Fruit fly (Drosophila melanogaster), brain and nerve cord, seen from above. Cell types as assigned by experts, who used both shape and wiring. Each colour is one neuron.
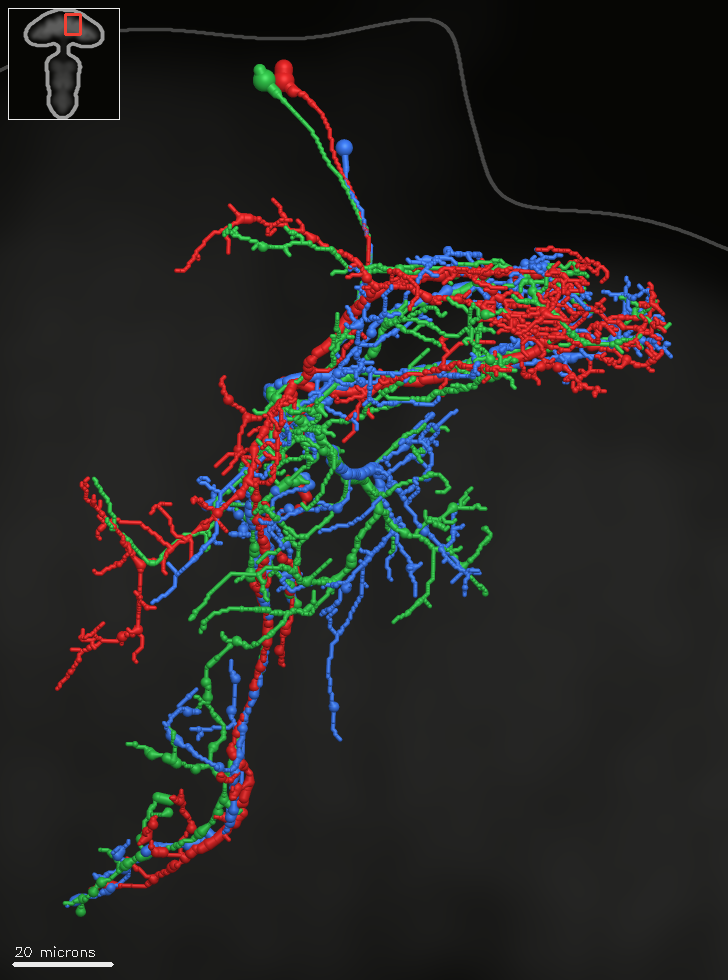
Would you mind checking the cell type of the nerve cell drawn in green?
LAL028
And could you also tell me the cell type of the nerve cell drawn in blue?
LAL027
